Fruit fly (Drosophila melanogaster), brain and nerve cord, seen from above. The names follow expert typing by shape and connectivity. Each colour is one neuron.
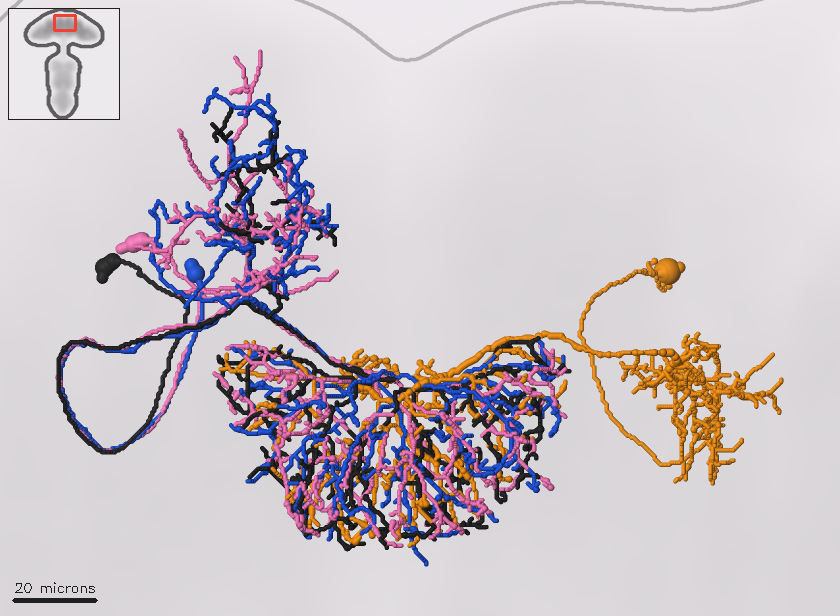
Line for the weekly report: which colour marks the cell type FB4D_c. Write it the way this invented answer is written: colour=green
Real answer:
colour=pink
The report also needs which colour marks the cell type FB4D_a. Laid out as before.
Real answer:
colour=blue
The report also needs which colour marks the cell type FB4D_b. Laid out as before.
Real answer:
colour=black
